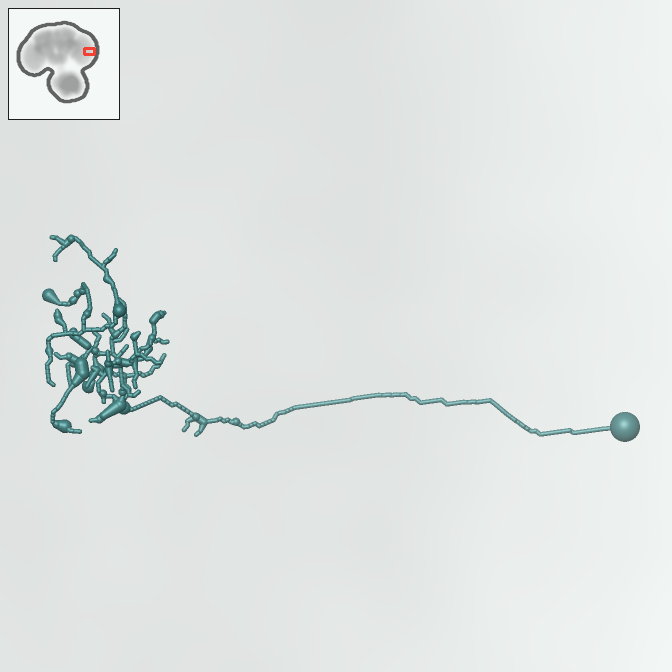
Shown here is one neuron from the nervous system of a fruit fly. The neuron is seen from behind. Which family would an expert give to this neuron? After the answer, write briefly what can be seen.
Its family is Cm. This is an optic-lobe intrinsic neuron. In this view it is more than twice as wide as it is tall.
